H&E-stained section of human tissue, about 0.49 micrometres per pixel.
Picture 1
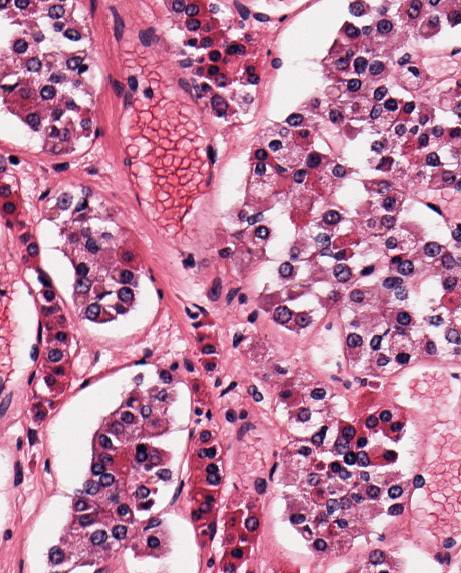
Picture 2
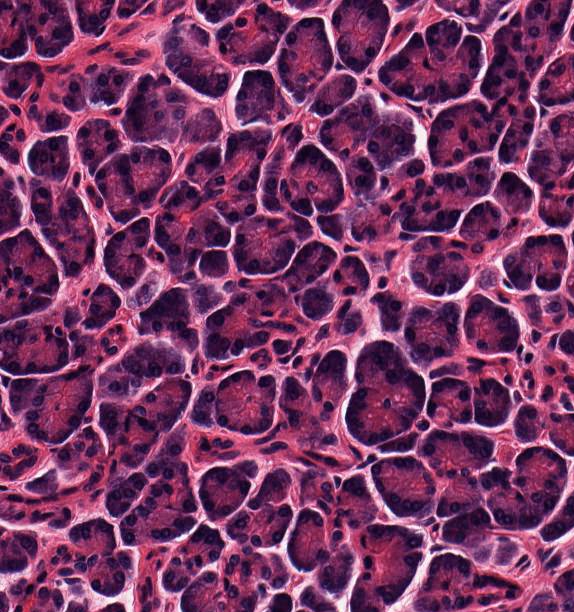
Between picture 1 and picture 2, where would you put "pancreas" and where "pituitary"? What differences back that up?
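The pituitary is picture 1; the pancreas, picture 2. In the pituitary, cells lie in rounded nests and short cords between thin fibrous septa. Some nest cells have deep red cytoplasm, others pale, vacuolated cytoplasm, but the nuclei are round, fairly uniform in size and mostly central. In the pancreas, closely packed rounded acini fill the whole field, with no large duct or broad septum crossing it. Each acinus has pyramidal cells arranged radially round a central point, with round, dark nuclei toward the cell bases at the edge. The cytoplasm is pinker toward the centre and deeper purple toward the edge.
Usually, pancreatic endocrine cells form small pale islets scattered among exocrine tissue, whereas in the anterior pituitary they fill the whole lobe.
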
